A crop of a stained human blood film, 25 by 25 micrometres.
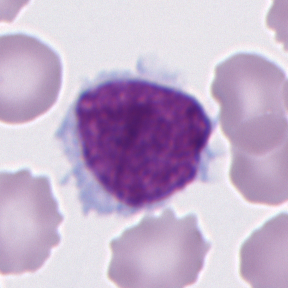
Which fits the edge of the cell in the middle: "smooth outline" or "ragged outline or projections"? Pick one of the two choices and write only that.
Ragged outline or projections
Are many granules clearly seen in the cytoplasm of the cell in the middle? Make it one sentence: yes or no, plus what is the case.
No, not a single granule can be seen in its cytoplasm.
